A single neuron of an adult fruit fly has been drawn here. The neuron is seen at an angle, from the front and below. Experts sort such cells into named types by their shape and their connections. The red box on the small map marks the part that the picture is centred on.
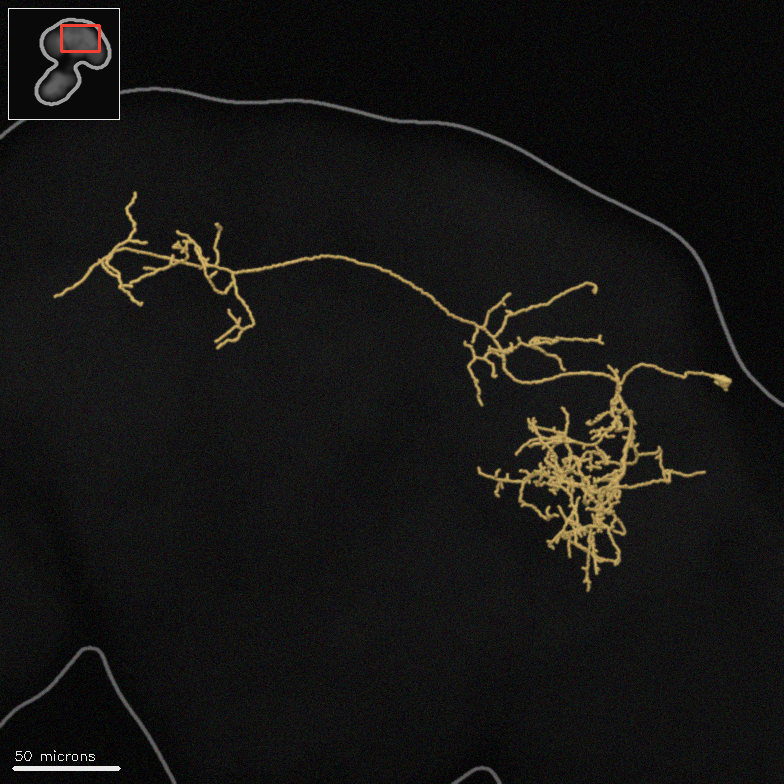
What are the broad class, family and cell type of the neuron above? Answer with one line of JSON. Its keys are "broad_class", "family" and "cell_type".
{"broad_class": "central-brain intrinsic neuron", "family": "hemilineage VLPl&d1_dorsal", "cell_type": "AVLP731m"}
